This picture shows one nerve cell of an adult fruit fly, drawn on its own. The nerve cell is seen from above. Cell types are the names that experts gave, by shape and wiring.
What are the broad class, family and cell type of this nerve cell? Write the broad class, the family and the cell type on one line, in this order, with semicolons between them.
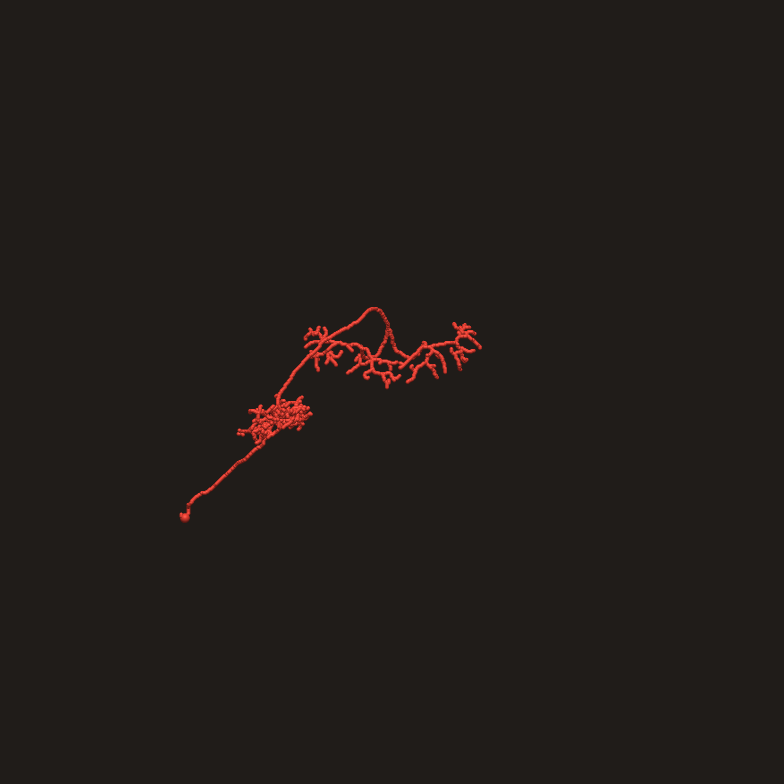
central-brain intrinsic neuron; hemilineage DL1_dorsal; FB8H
